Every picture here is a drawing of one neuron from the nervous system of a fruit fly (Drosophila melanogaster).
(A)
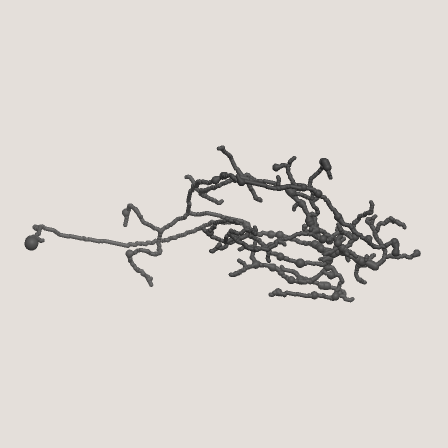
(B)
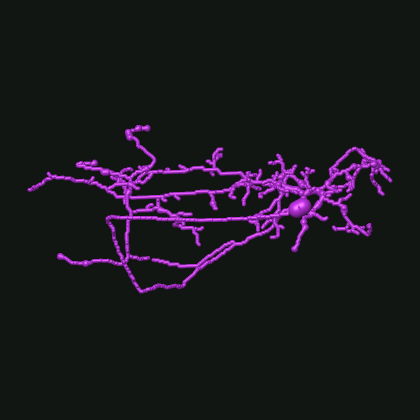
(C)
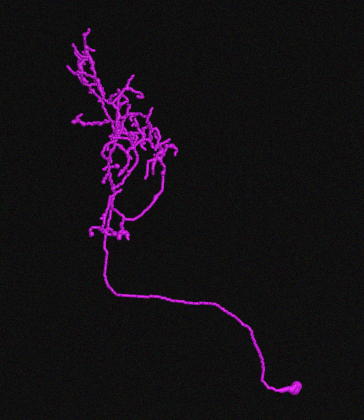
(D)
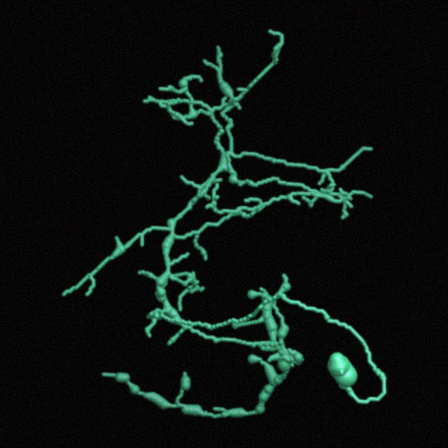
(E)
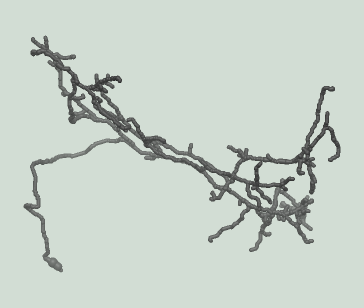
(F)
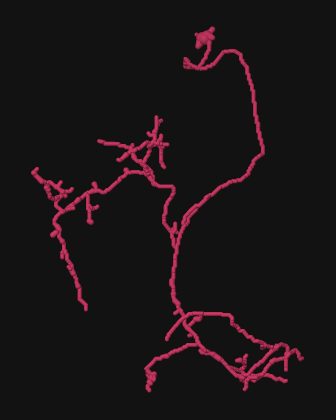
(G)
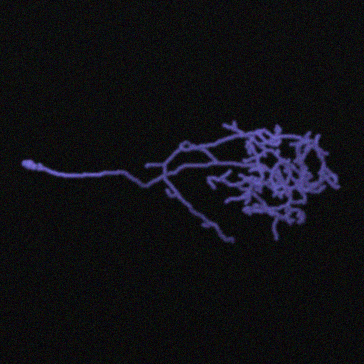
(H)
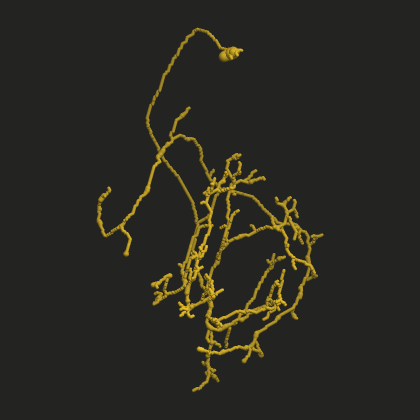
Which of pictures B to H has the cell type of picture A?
G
